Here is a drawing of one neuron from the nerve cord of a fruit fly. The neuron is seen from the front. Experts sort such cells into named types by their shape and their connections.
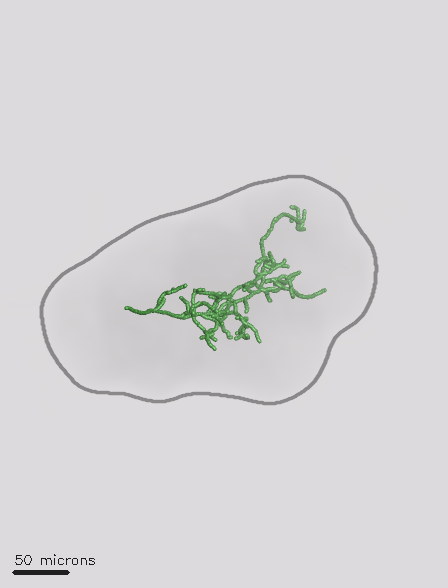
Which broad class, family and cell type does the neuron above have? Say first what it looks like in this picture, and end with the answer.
The drawing shows no cell body. By the scale bar it is about 190 microns wide in this view. It is a descending neuron. Its family is DNp. Its cell type is DNp12.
